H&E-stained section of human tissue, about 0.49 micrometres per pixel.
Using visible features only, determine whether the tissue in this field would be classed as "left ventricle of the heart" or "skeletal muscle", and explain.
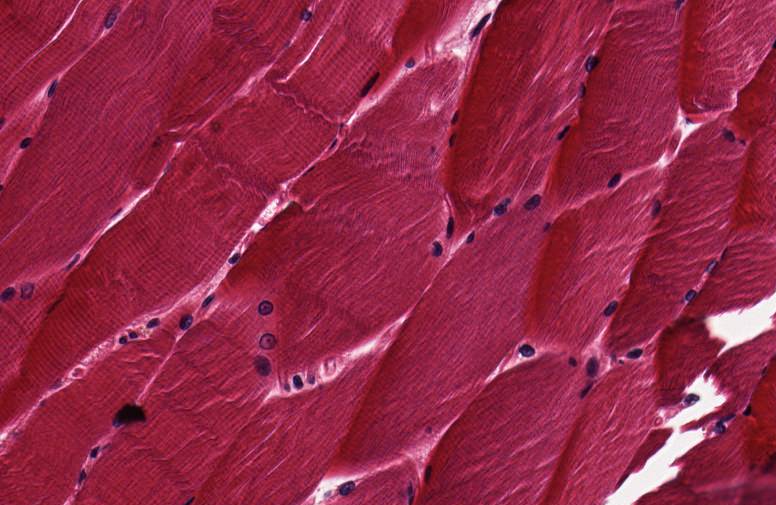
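This is skeletal muscle, not left ventricle. First check: the fibre nuclei are dark, flattened and sit at the fibre edges.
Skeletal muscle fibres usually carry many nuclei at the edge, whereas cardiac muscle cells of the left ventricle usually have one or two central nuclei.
Next, the fibre cytoplasm stains an even deep pink-red. Then, only thin pale strands of connective tissue separate adjacent fibres.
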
